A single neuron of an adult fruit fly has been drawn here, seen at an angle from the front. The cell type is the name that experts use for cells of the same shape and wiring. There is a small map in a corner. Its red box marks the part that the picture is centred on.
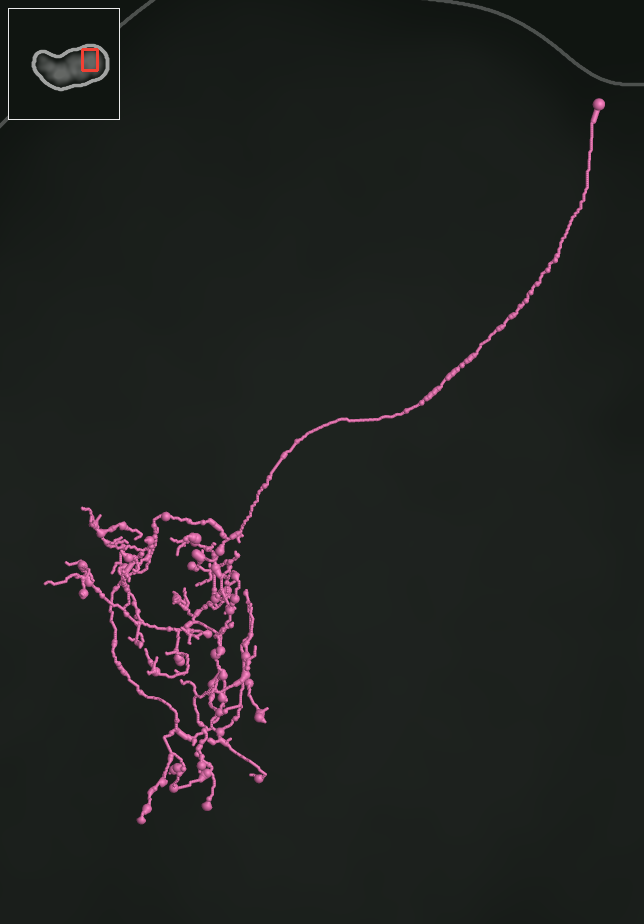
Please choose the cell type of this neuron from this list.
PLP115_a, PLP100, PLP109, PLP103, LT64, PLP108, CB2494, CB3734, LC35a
PLP100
